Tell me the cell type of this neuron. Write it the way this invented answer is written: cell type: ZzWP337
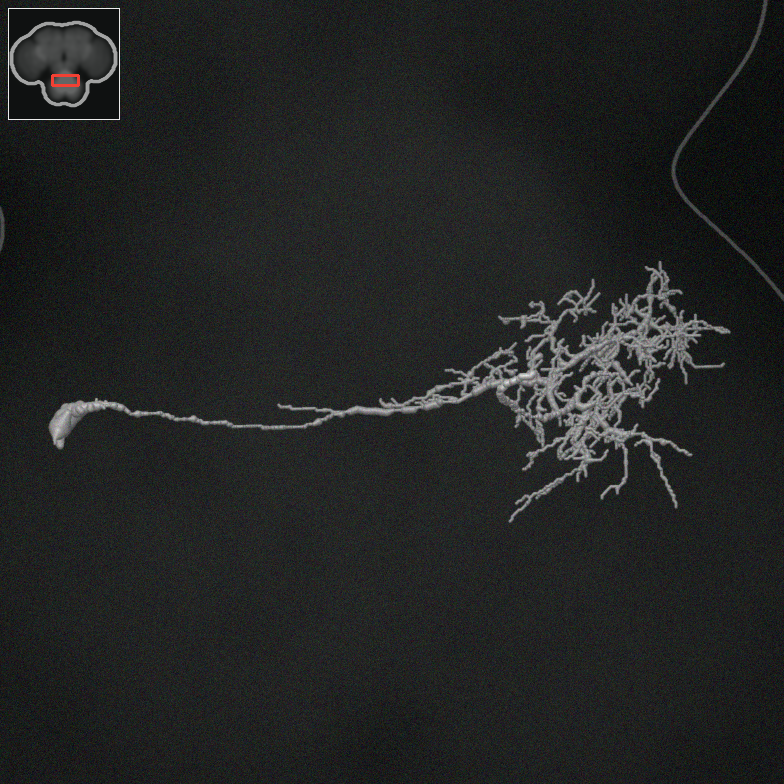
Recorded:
cell type: ADNM2 MN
